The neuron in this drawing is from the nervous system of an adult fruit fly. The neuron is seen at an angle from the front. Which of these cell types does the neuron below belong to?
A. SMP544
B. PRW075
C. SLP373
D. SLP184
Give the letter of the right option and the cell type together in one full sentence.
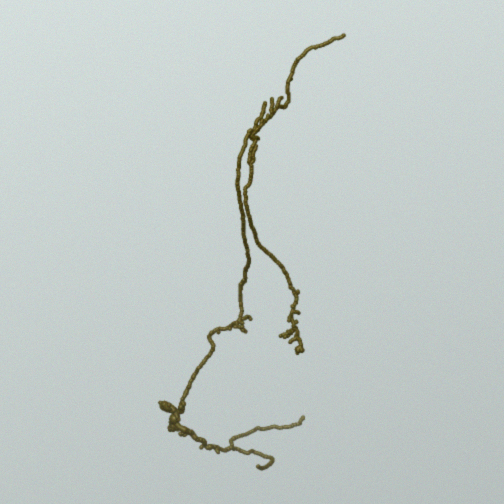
Here the neuron is of cell type PRW075, corresponding to option B.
